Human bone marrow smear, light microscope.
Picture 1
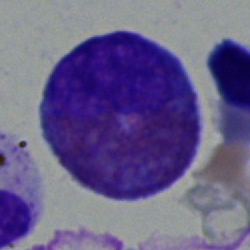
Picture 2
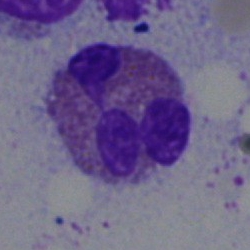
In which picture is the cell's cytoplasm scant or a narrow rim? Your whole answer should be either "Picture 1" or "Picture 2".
Picture 1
